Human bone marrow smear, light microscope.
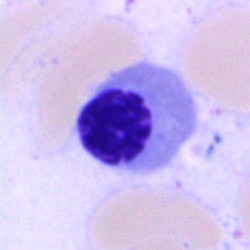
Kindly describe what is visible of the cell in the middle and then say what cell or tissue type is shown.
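In the central cell, the nucleus lies off-centre, displaced toward the left. Its chromatin is coarse, forming dark clumps with paler gaps between them. No nucleolus can be seen. The cytoplasm contains no granules. This cell is an erythroblast.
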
